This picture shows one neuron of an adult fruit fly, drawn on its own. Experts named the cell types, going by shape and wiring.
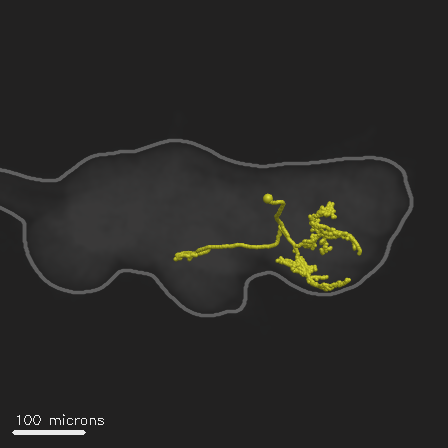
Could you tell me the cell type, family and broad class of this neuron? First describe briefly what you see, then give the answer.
The cell body is in the middle of the picture. From left to right in the picture it spans about 250 microns. The cell type is IN23B060. The family is hemilineage 23B. It is a nerve-cord intrinsic neuron.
